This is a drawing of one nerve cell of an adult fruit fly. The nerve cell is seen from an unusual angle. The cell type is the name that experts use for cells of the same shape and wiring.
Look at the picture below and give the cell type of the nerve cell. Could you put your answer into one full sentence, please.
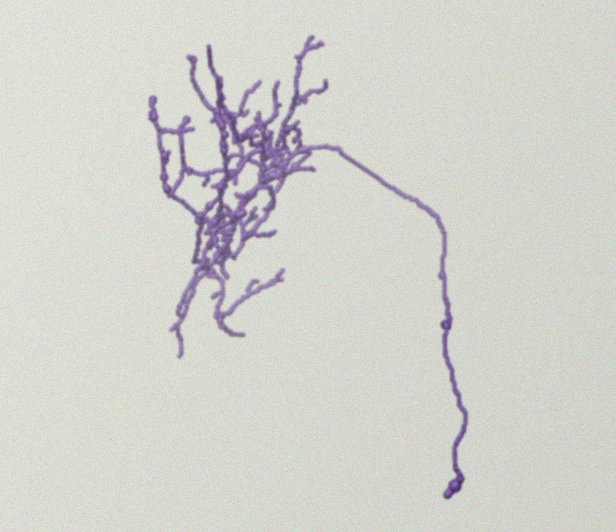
Among cell types, the one for this nerve cell is IN02A040.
